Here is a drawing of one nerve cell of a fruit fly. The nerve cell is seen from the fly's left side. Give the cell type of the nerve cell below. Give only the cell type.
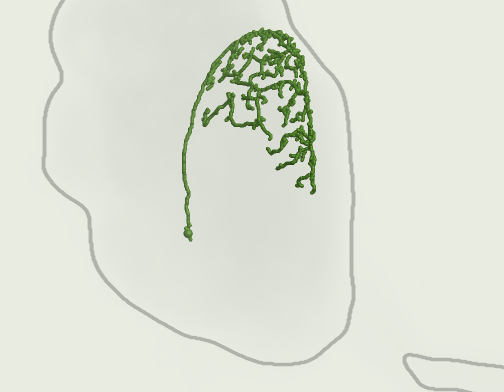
Cm-DRA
